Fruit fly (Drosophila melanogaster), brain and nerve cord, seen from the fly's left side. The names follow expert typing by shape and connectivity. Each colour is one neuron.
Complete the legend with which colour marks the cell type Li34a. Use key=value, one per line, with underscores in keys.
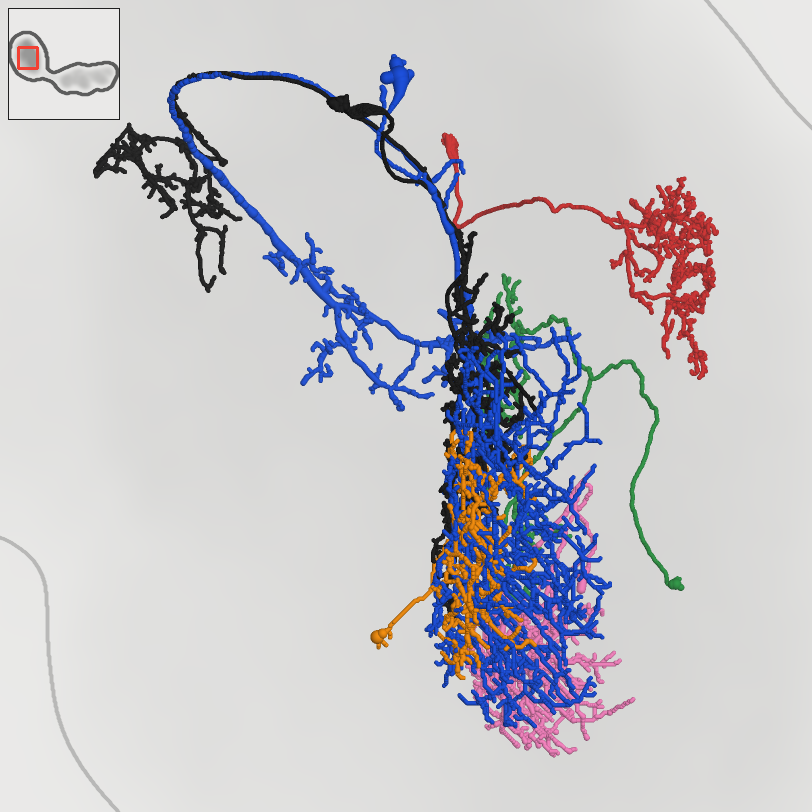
colour=orange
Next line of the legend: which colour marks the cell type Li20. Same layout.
colour=red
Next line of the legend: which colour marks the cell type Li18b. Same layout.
colour=green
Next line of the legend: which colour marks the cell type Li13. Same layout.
colour=pink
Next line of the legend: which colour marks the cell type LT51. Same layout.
colour=blue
